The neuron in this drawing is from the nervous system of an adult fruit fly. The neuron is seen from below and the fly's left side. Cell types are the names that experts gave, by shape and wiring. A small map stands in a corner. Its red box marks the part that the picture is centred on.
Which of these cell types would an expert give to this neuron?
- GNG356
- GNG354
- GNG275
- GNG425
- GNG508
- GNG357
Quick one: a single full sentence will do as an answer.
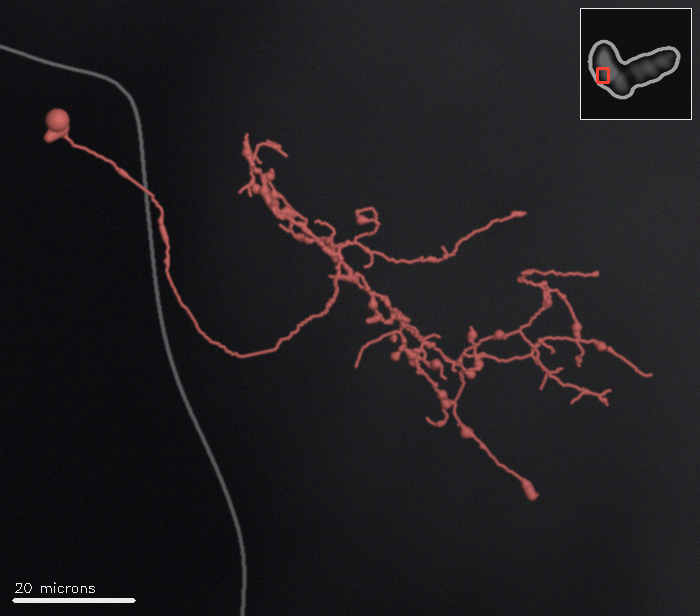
Classified by cell type, this neuron is GNG425.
